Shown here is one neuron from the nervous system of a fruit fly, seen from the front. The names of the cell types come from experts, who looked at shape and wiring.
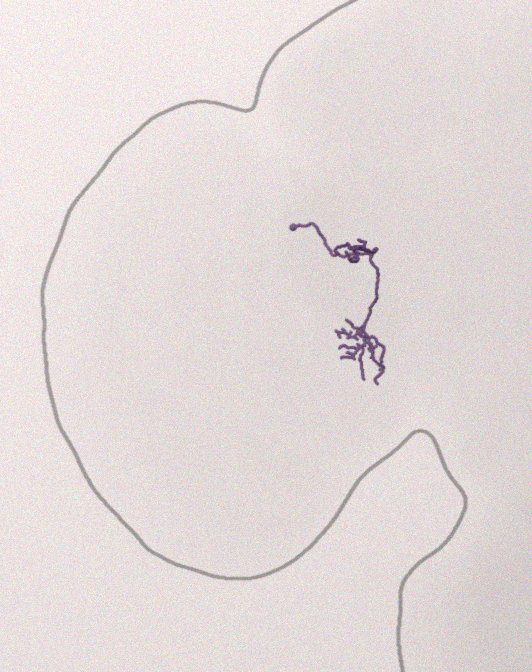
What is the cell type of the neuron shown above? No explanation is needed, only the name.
LC18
